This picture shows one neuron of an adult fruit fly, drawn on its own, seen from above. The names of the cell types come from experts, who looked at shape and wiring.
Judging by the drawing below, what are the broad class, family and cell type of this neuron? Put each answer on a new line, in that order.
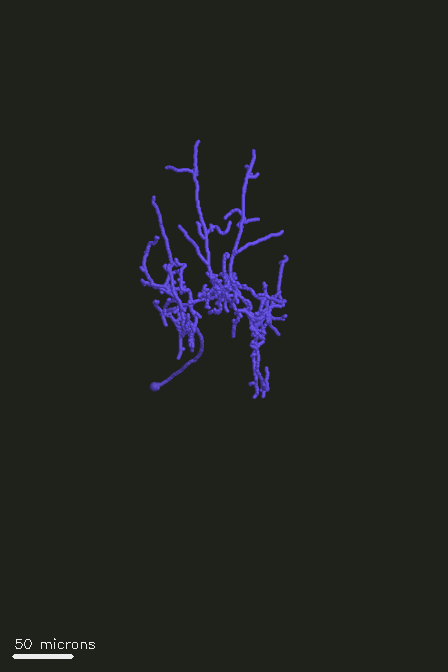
nerve-cord intrinsic neuron
hemilineage 06A
IN06A012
